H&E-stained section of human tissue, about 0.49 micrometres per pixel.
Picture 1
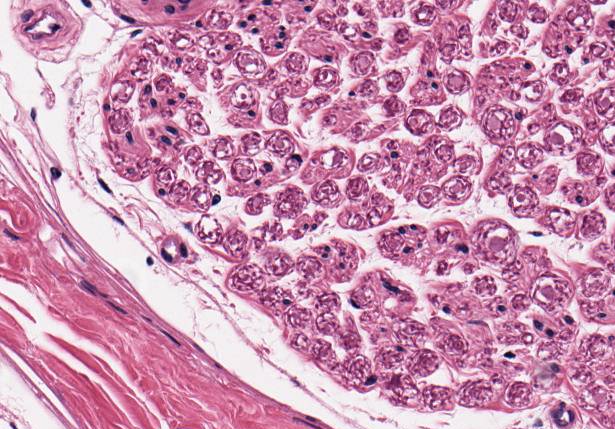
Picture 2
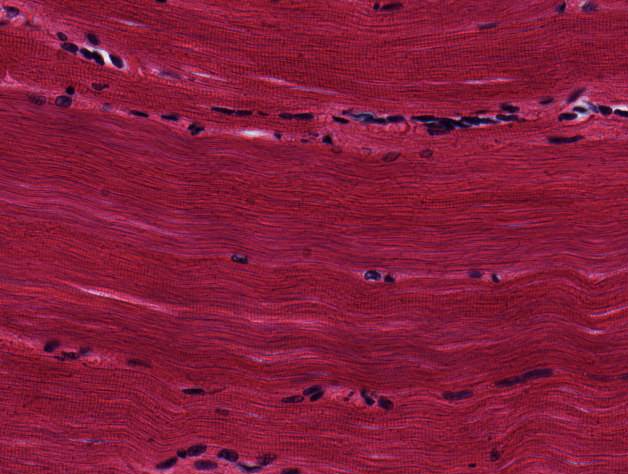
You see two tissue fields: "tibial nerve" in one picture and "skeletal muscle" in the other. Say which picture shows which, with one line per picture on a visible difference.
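Site of picture 1: tibial nerve. Most of the centre and right of the field is filled by a large bundle of closely packed round fibre profiles cut in cross section.
Site of picture 2: skeletal muscle. The whole field is filled with long, parallel muscle fibres running roughly horizontally from left to right.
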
